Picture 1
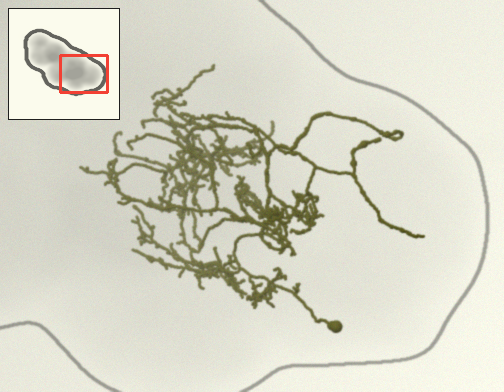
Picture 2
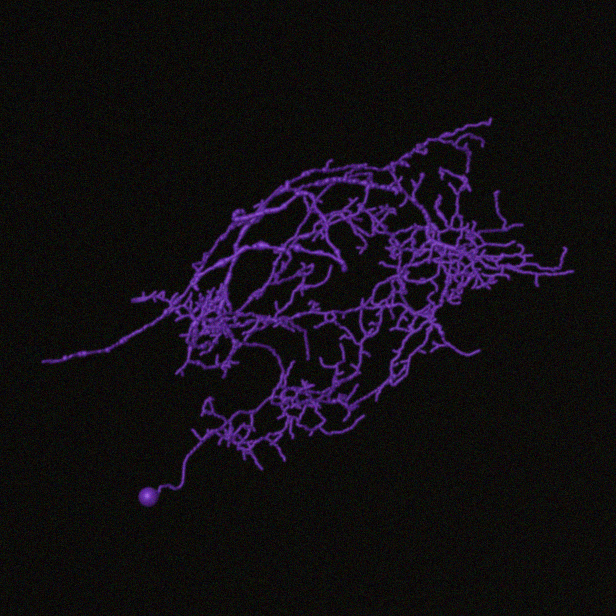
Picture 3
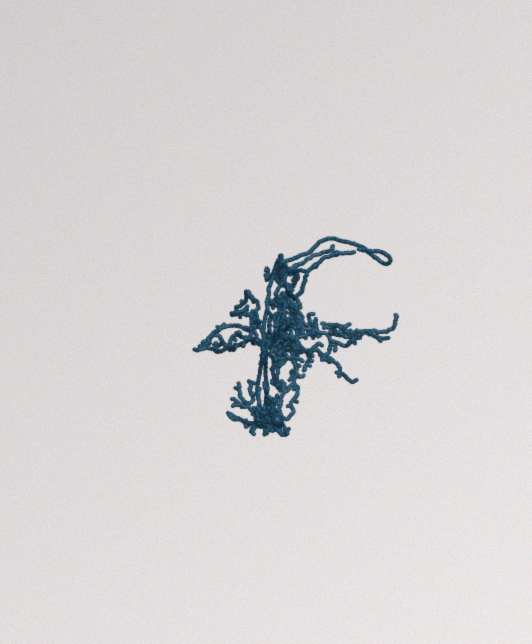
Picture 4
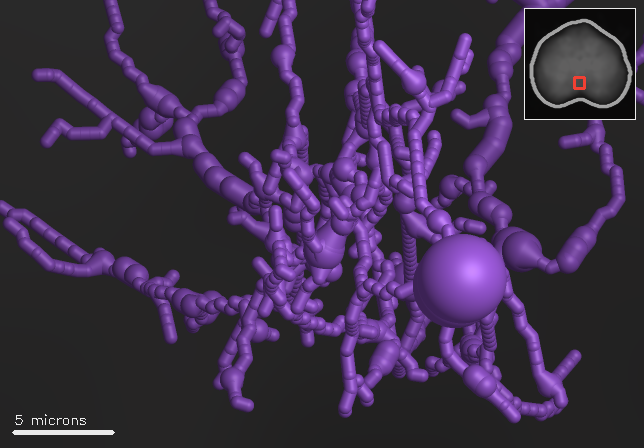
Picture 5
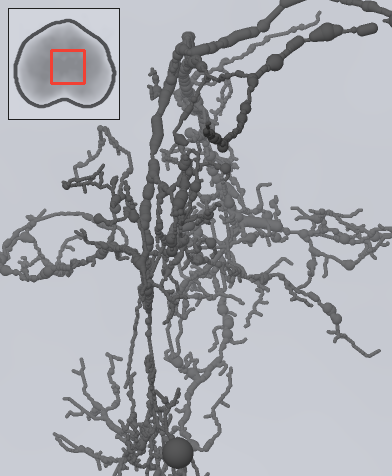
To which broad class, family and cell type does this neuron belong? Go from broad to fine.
ascending neuron; hemilineage 02A; AN02A016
